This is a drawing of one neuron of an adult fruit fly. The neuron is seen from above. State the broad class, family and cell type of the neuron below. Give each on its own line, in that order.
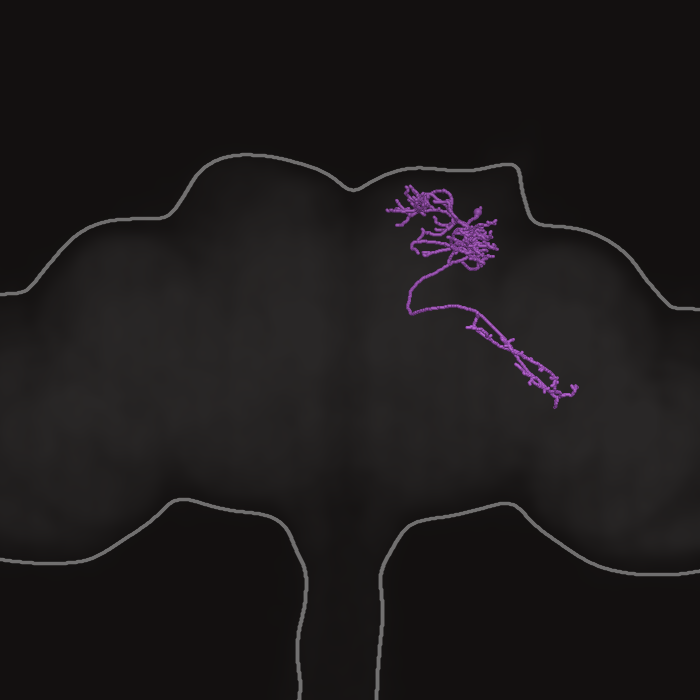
central-brain intrinsic neuron
hemilineage ALv1
M_vPNml51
